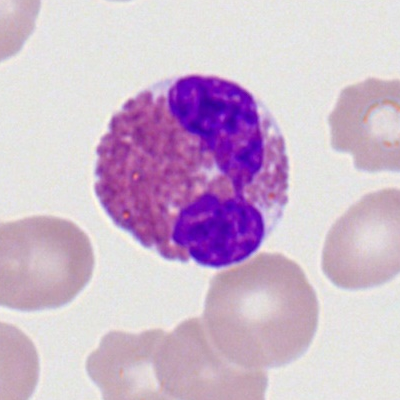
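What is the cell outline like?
Round and smooth.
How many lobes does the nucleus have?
Two, on the right side of the cell, one above the other.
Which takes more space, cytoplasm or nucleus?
The abundant cytoplasm.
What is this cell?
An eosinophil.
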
